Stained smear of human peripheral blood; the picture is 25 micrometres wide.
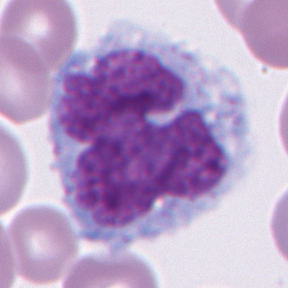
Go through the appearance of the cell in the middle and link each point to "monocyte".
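The large, irregular nuclear mass, with a deep notch opening toward the right, belongs to a monocyte. Its cytoplasm is pale greyish blue and forms a rim that is narrowest on the left side of the nucleus. Fine pinkish-violet granules are scattered through that cytoplasm.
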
